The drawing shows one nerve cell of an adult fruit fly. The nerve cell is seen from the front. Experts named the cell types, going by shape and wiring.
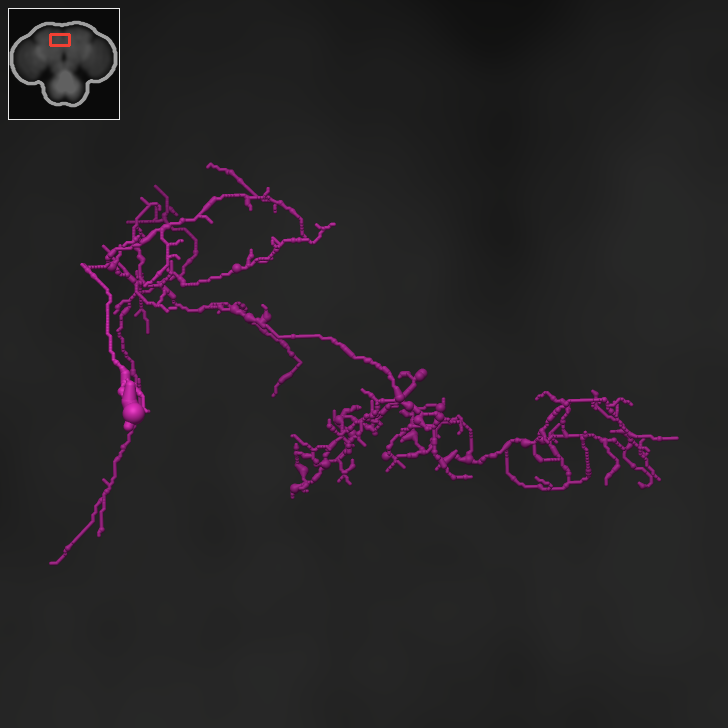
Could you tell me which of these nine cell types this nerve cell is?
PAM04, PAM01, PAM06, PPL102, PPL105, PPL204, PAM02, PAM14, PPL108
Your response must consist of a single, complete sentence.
The nerve cell is of cell type PAM06.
